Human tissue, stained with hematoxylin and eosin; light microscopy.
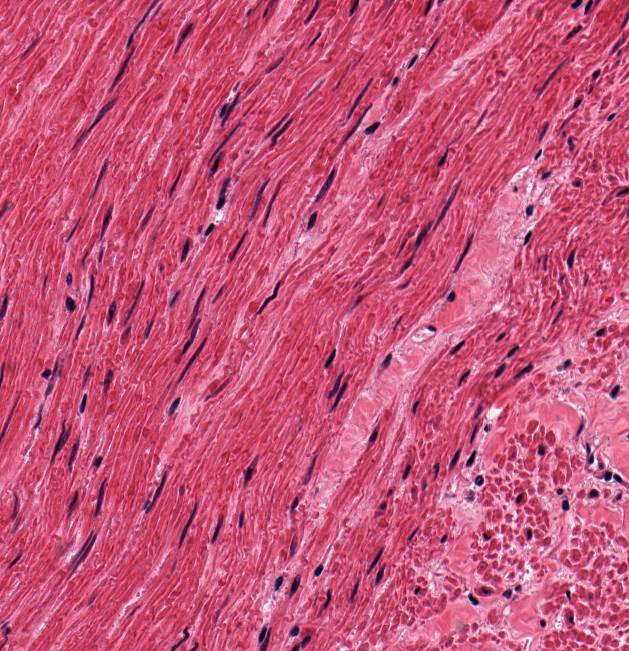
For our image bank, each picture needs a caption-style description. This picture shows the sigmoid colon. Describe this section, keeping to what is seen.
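Look first at the fibres: most of the field is filled with parallel, elongated eosinophilic fibres running diagonally from lower left to upper right. Notice how their cytoplasm stains a deep pink-red. Now find the nuclei; they are elongated and dark purple, and they lie parallel to the fibres. You will also see that there are no fat cells in this field.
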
